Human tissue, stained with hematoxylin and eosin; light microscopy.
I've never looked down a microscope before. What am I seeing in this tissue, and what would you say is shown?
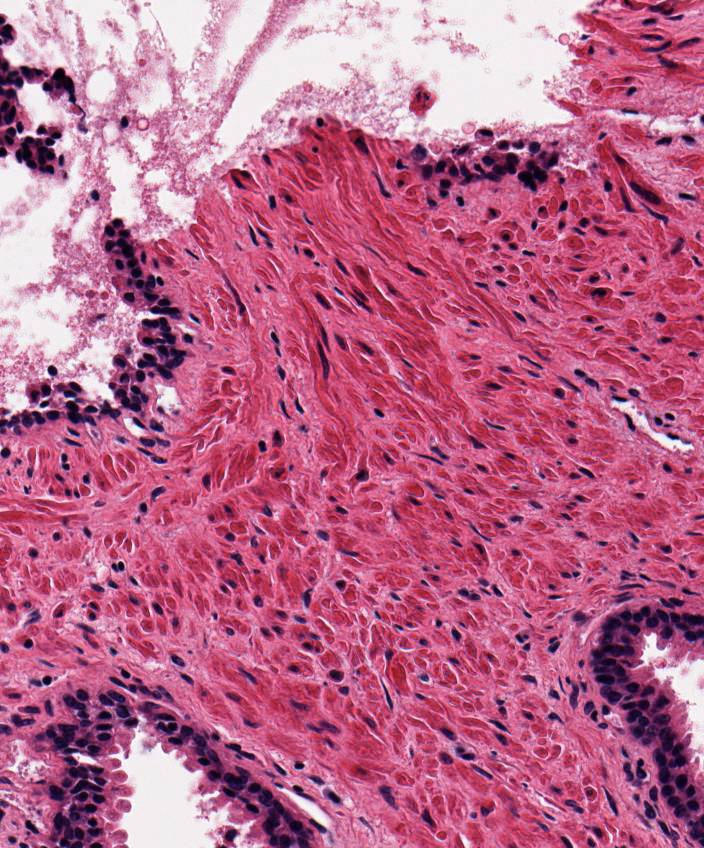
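In the upper centre, smooth muscle cells cut lengthwise have elongated, cigar-shaped dark nuclei. The glands are lined by crowded cells whose dark blue-purple nuclei lie in more than one layer. Pale pink flocculent material lies in the gland lumen at top left. No fat cells appear anywhere in the stroma. This tissue is prostate.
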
